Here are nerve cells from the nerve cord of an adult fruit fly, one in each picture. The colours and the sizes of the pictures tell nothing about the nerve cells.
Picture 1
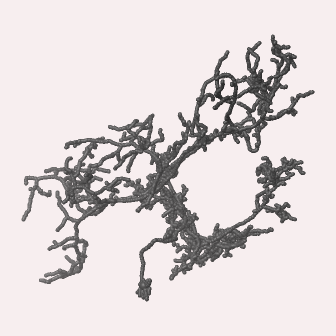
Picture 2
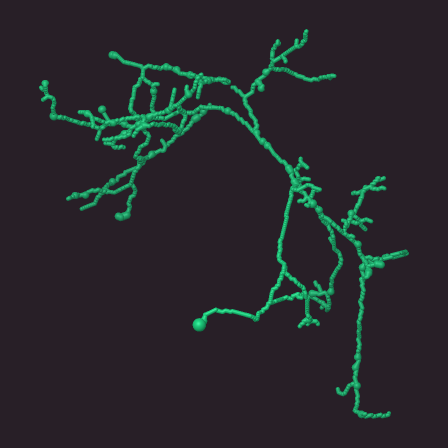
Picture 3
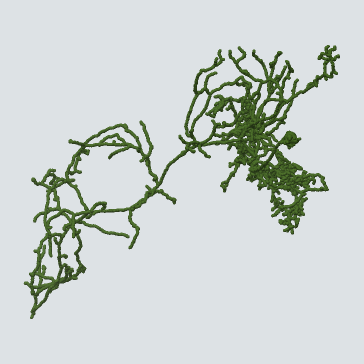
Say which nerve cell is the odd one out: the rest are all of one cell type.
2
